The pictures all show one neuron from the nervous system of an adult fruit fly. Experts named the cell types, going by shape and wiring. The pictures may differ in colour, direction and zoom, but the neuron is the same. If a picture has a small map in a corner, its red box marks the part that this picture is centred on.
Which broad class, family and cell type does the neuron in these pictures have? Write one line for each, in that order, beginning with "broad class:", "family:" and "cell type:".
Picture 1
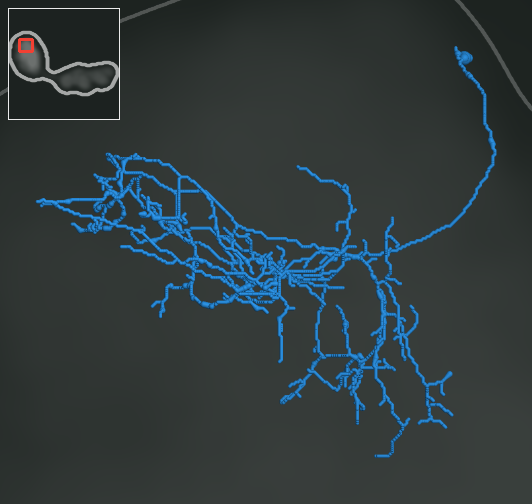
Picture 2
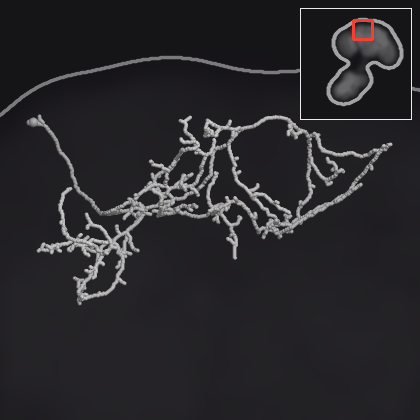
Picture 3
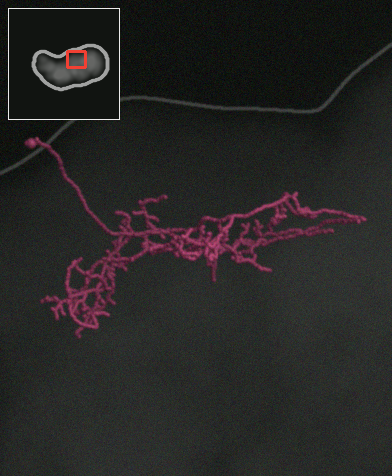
broad class: central-brain intrinsic neuron
family: hemilineage VLPd&p1_posterior
cell type: SMP248_b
